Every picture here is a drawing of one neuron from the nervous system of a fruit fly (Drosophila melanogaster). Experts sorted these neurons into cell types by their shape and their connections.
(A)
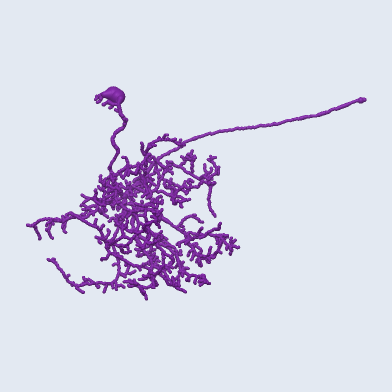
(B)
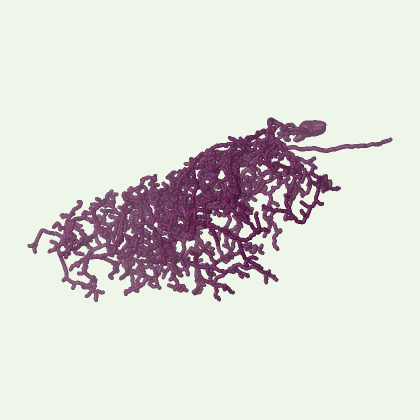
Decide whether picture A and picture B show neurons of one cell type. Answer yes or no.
no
